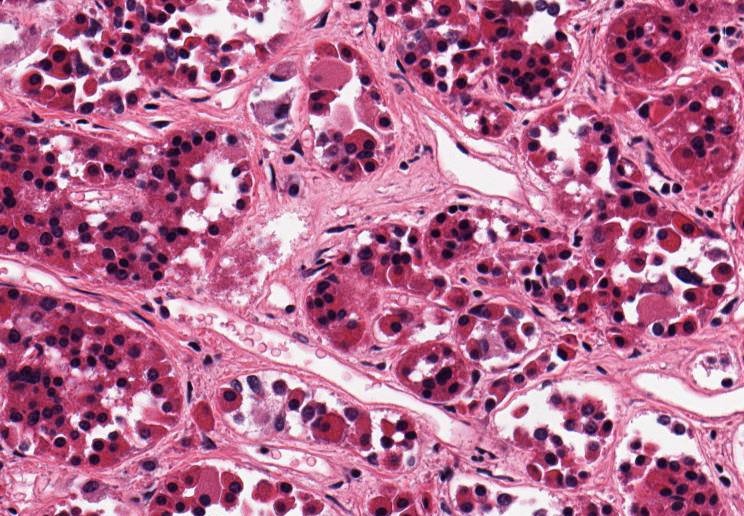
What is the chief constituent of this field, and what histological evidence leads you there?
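That's pars distalis of the pituitary, closely set rounded to oval cellular units with narrow bands of stroma between them. The units are stuffed with cells several layers deep, small round dark nuclei and pink cytoplasm.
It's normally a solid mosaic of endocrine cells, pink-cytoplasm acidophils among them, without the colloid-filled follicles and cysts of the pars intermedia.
You'll see only small irregular clear spaces between cells, and no wide open central lumen.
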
